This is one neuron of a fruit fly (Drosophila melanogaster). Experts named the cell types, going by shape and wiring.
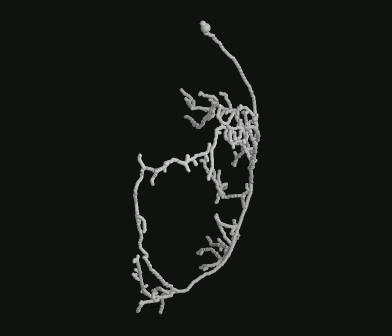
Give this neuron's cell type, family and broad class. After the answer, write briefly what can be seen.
It is of cell type IN09A035. Its family is hemilineage 09A. It is a nerve-cord intrinsic neuron. The cell body can be seen at the top of the picture. The picture shows dozens of branch ends.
